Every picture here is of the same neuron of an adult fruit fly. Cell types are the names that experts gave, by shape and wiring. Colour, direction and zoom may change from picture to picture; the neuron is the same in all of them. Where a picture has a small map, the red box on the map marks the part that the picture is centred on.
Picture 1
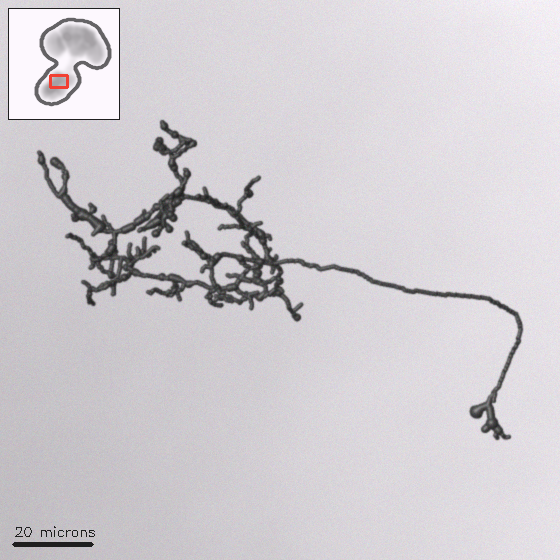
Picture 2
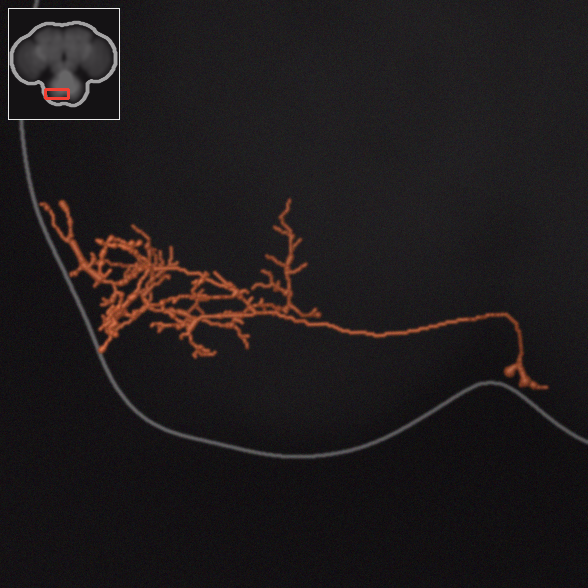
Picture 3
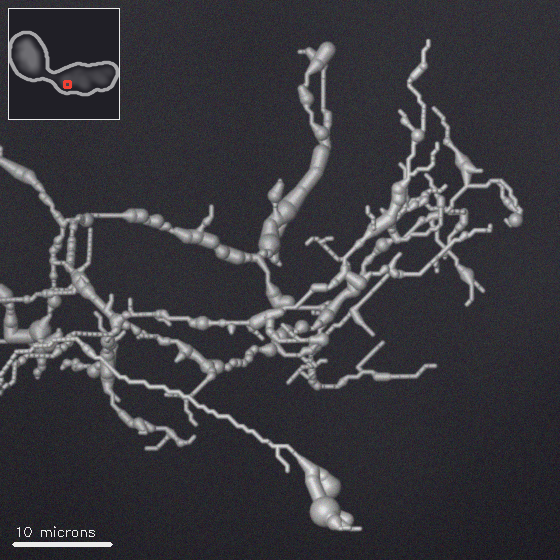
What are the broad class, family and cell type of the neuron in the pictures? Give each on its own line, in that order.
nerve-cord intrinsic neuron
hemilineage 13B
IN13B065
